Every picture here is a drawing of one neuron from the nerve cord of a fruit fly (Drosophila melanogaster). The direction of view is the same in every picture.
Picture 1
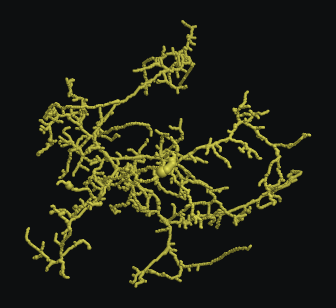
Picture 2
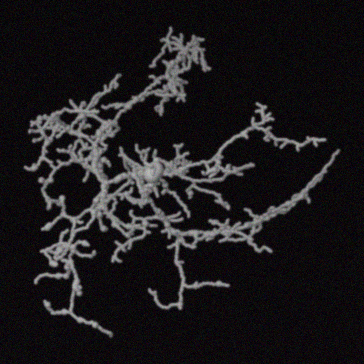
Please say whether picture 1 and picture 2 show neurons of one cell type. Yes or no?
yes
